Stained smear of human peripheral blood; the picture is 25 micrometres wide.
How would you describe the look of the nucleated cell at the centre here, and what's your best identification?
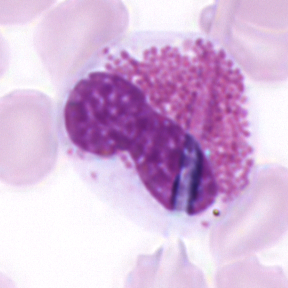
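Nucleus: two lobes joined by a broad constriction, lying along the left and lower part of the cell. Cytoplasm: packed with coarse, round, reddish-pink granules. Eosinophil.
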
